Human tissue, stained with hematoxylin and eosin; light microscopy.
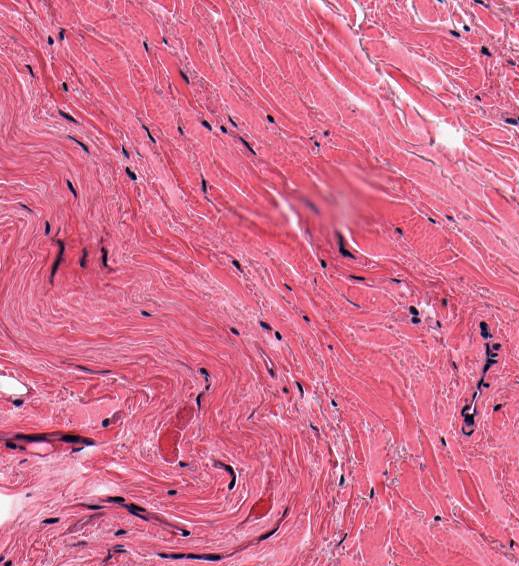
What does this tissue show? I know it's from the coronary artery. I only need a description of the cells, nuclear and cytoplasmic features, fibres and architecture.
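In the lower left, wavy bundles of pink fibres swirl; in the upper right, the fibres run obliquely and are separated by narrow pale clefts. Nuclei are sparse, dark blue and mostly elongated. Two small vessels in the lower middle contain red erythrocytes.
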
